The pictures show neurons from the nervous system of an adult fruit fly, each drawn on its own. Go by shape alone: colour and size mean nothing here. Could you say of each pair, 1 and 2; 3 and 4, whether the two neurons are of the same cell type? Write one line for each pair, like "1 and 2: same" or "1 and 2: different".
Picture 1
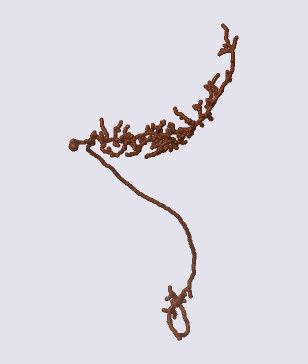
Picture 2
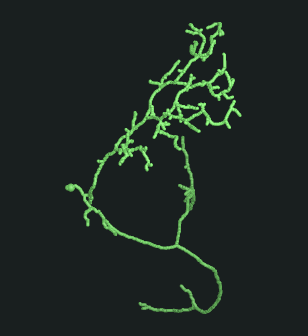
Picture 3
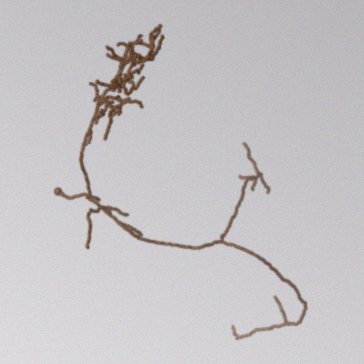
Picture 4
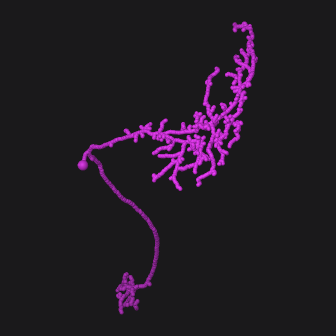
1 and 2: different
3 and 4: different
